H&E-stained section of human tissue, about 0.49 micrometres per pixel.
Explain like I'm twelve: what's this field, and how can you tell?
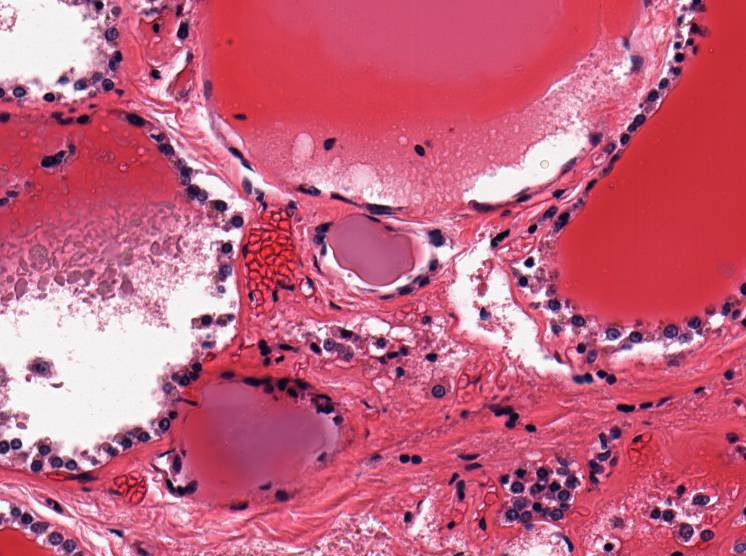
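Thyroid follicle is the main structure. Each follicle is lined by a single layer of flattened to low cuboidal cells with small, dark, round nuclei.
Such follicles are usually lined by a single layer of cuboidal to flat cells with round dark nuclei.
The follicles hold colloid; on the left side it looks frothy, with many clear white spaces.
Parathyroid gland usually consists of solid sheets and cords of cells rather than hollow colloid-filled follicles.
Several follicles show white clefts between colloid and lining cells, as along the lower edge of the large top follicle.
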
